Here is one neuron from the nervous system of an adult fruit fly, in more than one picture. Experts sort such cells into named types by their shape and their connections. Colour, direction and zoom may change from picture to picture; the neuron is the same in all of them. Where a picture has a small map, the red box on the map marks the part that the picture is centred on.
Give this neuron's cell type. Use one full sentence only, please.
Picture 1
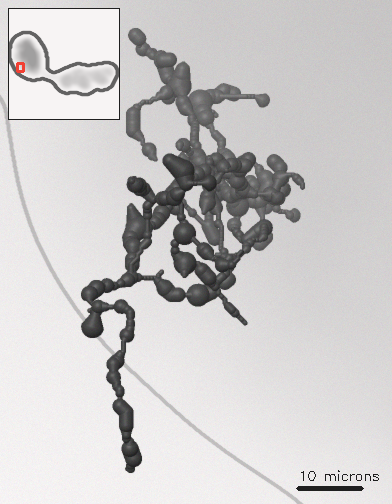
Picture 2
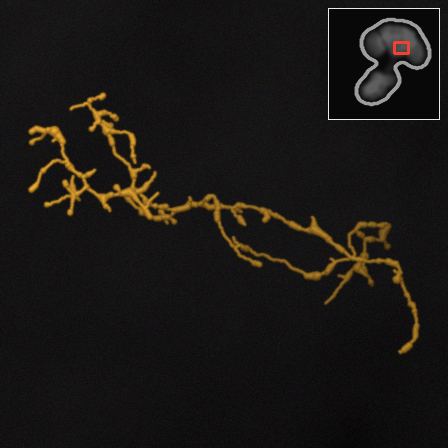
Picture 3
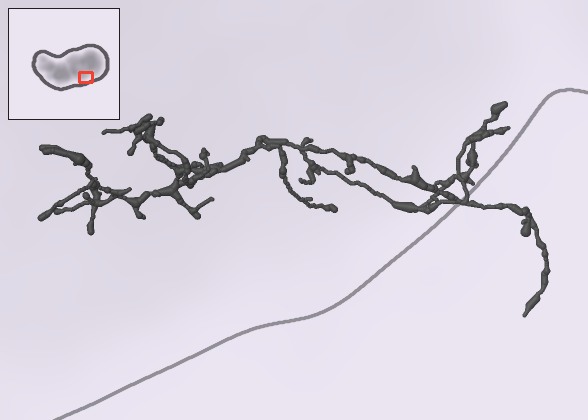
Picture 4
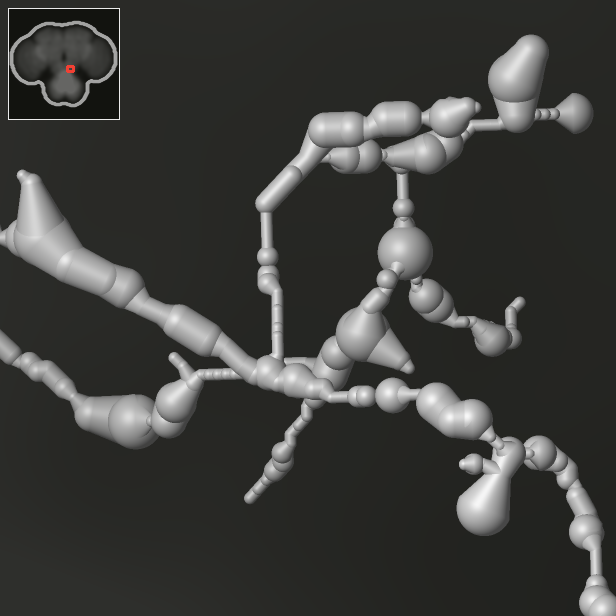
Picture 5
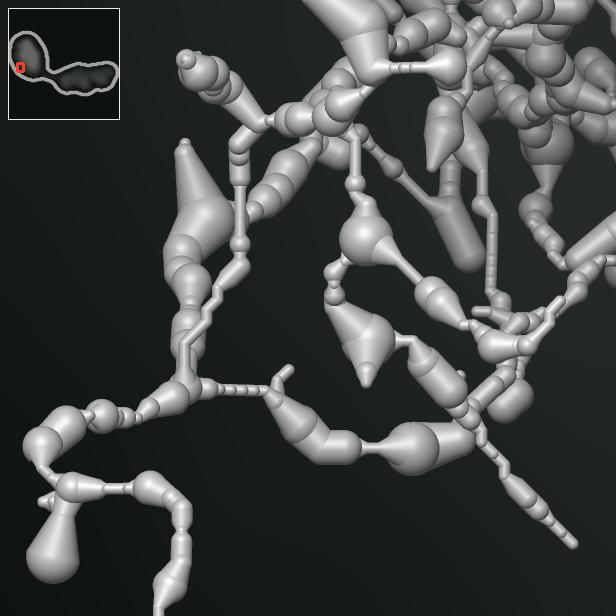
Belonging to the cell type aPhM4 is this neuron.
